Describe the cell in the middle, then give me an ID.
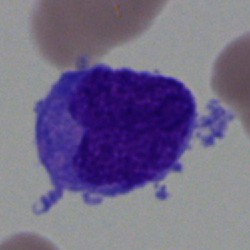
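The cell has an irregular, ragged outline rather than a smooth one. A cluster of small fragmented projections sticks out from its right edge. The nucleus fills most of the cell and lies toward the right side. No distinct coarse granules are present in the cytoplasm. This cell is a blast.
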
